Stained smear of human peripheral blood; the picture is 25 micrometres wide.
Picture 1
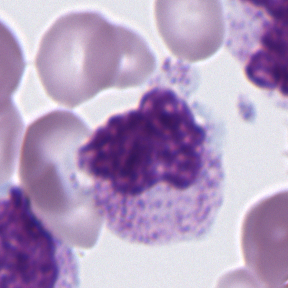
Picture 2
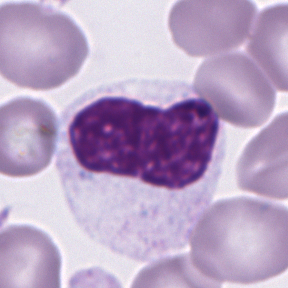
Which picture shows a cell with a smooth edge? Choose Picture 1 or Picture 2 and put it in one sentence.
In picture 2, the cell has a smooth edge rather than a rough one.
